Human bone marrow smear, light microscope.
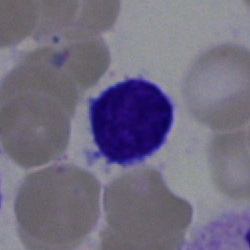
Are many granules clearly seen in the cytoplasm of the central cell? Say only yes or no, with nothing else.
No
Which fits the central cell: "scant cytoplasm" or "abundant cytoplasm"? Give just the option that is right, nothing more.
Scant cytoplasm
